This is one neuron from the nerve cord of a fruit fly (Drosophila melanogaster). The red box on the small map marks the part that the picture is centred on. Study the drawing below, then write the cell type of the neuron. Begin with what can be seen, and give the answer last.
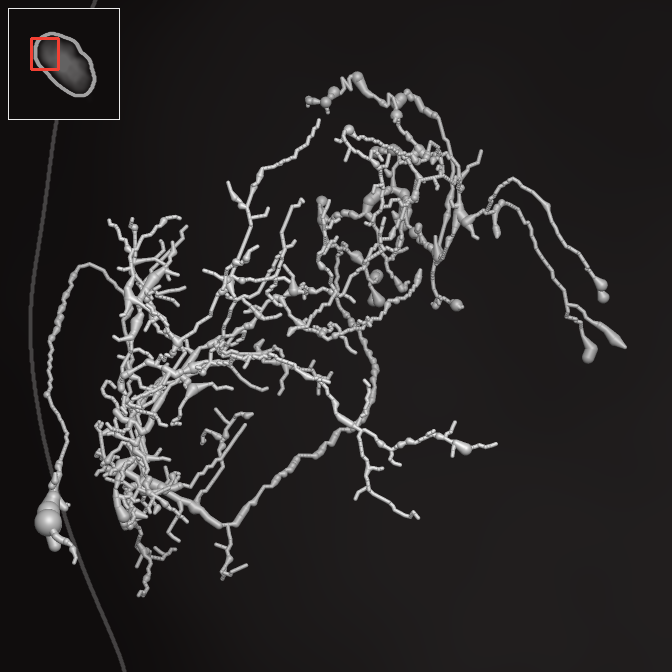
As drawn here it is about as wide as it is tall. Its broad class is nerve-cord intrinsic neuron. Its cell type is INXXX377.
